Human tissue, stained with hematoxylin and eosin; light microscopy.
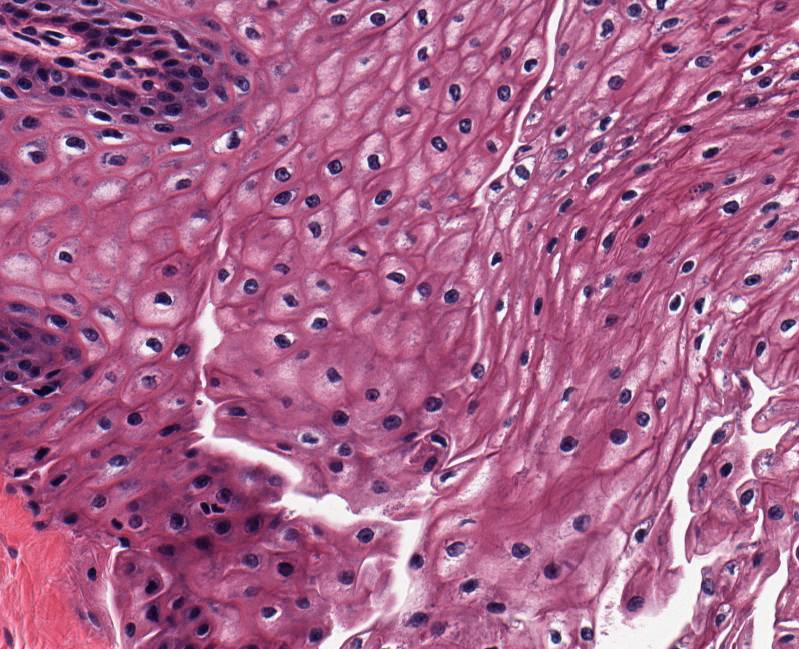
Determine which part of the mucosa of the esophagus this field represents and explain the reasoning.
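Stratified squamous nonkeratinized epithelium, nearly filling the field; basal side left, superficial layers right. Most cells large, polygonal, pale pink cytoplasm, distinct borders, one central round nucleus.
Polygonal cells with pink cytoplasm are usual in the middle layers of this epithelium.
Toward the right, cells flattened and elongated, nuclei retained; no anucleate keratin layer, no granular layer.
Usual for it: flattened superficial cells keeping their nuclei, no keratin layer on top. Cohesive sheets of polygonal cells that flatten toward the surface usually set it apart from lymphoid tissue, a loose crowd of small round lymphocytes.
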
